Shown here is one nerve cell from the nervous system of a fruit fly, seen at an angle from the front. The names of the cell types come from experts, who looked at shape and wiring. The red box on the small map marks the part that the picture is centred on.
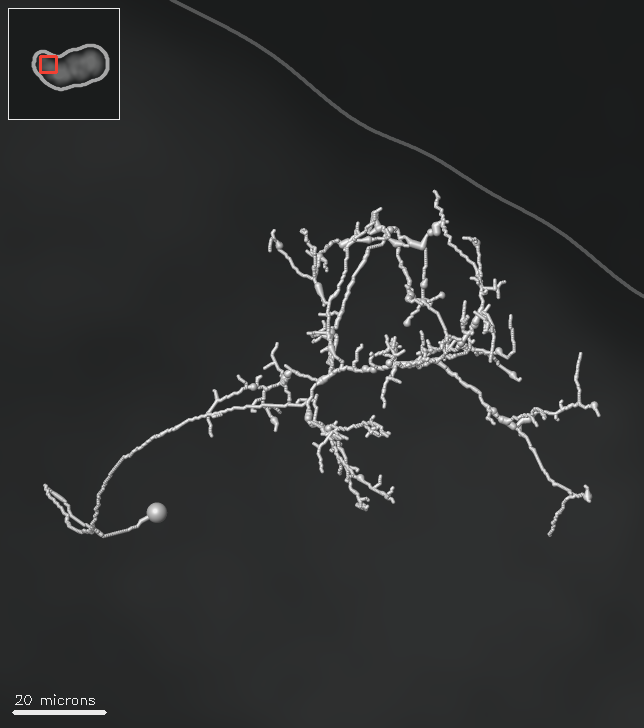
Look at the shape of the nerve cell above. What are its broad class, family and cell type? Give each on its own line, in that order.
nerve-cord intrinsic neuron
hemilineage 04B
IN04B092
